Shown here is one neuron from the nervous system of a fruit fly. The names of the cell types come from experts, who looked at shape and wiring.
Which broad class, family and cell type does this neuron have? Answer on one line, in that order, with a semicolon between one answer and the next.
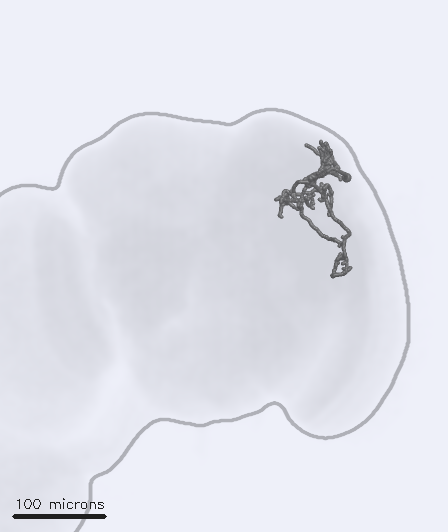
central-brain intrinsic neuron; hemilineage VLPd&p1_dorsal; CB3414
